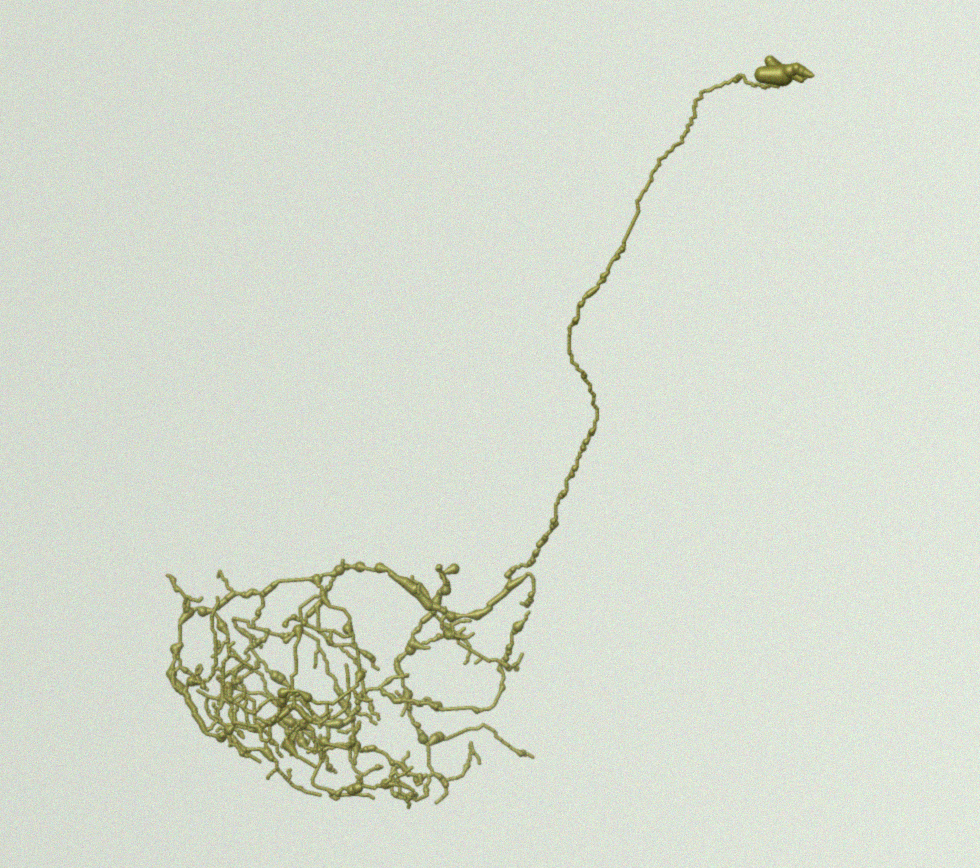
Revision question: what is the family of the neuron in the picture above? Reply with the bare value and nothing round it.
hemilineage VLPl4_anterior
